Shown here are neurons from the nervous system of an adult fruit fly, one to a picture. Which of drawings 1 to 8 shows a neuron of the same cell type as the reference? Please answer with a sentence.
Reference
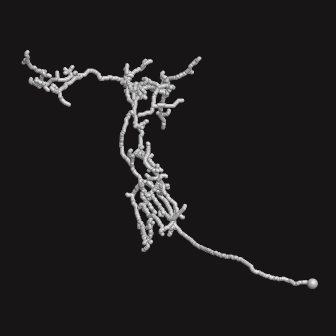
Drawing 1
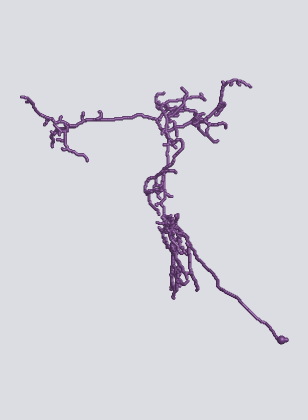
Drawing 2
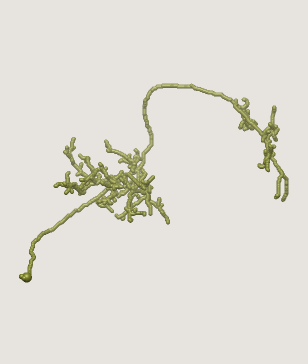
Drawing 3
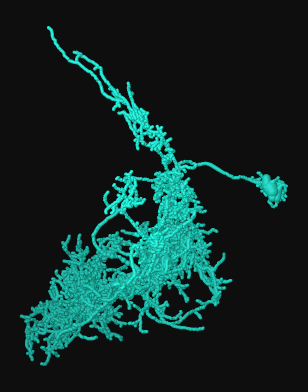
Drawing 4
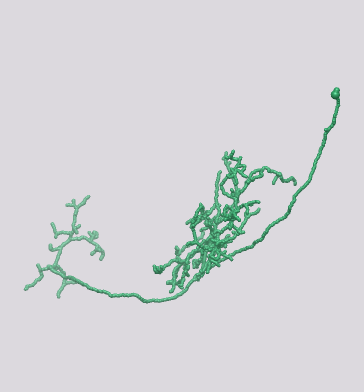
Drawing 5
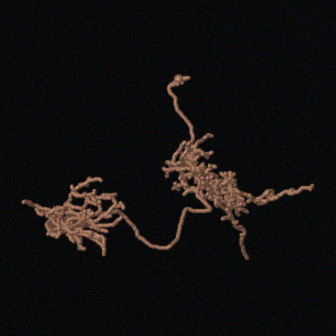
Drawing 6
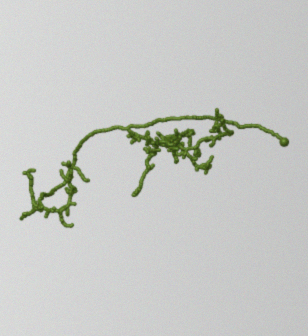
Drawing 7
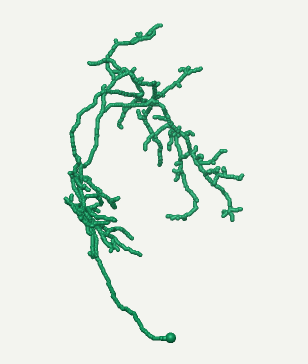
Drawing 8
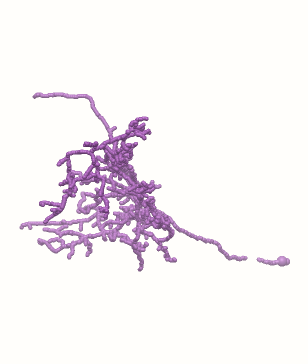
The neuron in drawing 1 is of the same cell type.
